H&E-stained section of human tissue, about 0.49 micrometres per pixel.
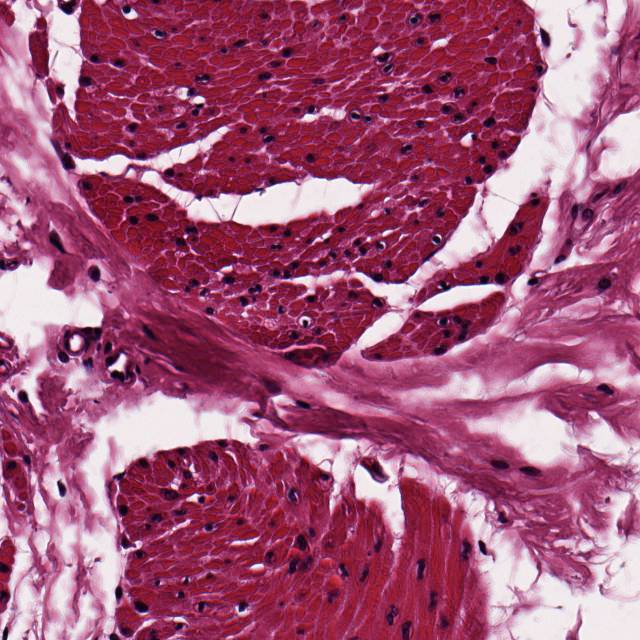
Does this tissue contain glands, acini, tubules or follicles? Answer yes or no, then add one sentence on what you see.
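No. No epithelium or glands are present anywhere in the field.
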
